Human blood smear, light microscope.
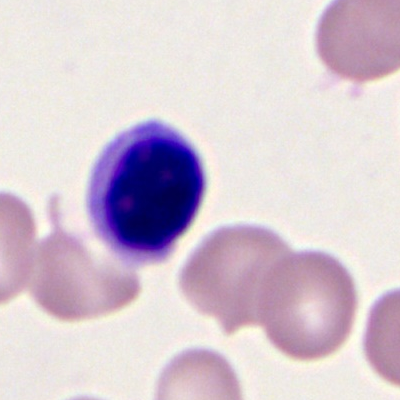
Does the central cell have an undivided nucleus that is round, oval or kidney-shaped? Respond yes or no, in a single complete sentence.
Yes, this cell has an undivided, compact nucleus that is round, oval or kidney-shaped.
